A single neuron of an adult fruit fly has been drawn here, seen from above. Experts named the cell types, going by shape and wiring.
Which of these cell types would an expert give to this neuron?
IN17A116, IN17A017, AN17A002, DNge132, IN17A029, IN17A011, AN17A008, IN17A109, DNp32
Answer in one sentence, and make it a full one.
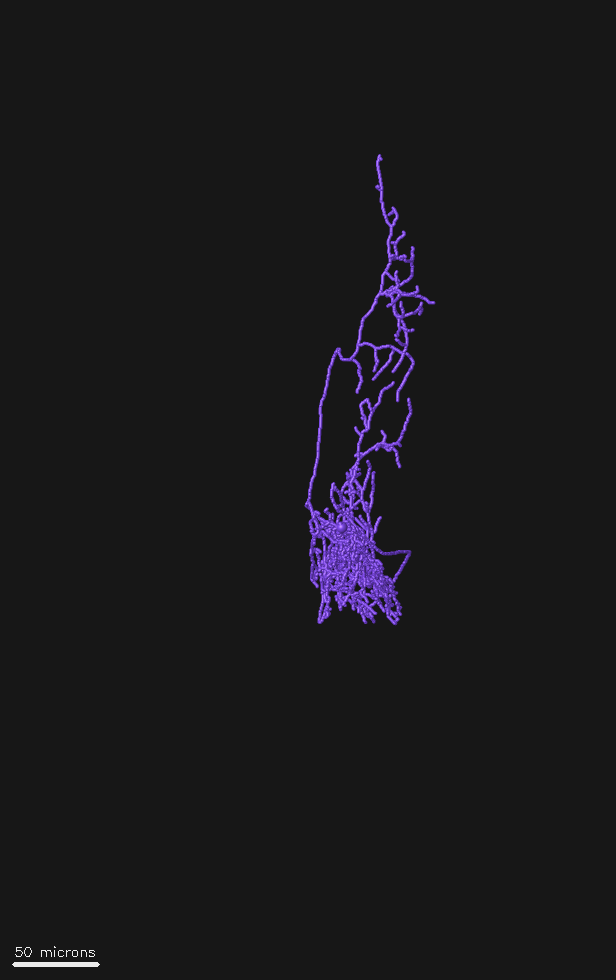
By cell type, this neuron is classified as IN17A011.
